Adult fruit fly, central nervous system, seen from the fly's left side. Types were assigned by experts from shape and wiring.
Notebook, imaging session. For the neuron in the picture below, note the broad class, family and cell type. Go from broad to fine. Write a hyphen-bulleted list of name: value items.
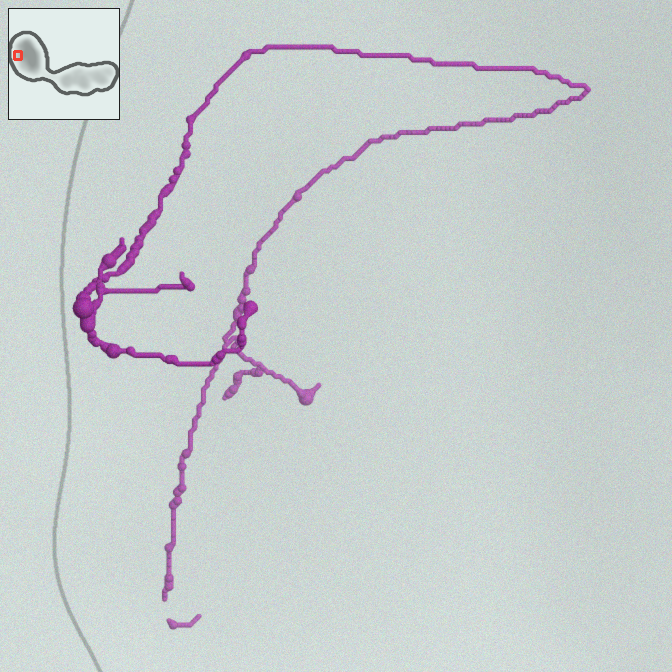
- broad class: sensory neuron entering the brain
- family: class olfactory
- cell type: ORN_VA6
